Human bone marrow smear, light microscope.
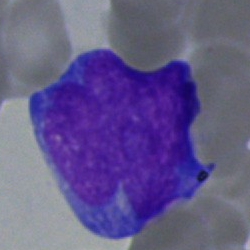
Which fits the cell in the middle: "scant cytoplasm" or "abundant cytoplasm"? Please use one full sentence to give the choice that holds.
Around its nucleus, the cell has no more than a narrow rim of cytoplasm.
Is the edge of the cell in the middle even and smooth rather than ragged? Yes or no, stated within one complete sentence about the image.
No, this cell is bounded by a rough outline.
